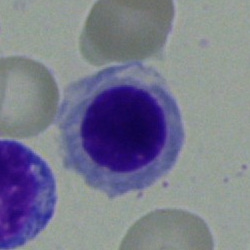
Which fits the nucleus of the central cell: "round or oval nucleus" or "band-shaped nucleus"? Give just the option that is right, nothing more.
Round or oval nucleus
